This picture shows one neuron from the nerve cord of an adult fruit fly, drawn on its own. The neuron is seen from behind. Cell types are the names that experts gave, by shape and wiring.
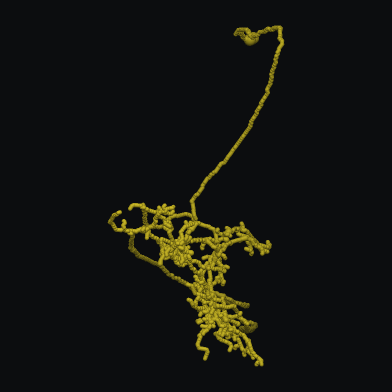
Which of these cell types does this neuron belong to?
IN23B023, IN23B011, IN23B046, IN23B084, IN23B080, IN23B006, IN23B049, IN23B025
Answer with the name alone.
IN23B084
